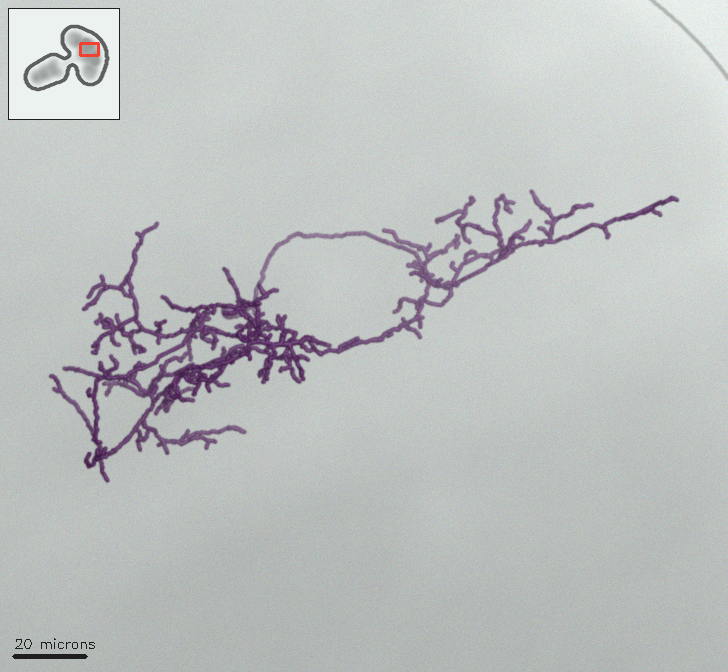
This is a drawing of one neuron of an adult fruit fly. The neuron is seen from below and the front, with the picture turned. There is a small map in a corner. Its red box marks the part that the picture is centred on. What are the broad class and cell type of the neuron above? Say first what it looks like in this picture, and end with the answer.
It lies in the brain. From left to right in the picture it spans about 180 microns. Its broad class is central-brain intrinsic neuron. It is of cell type IB022.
